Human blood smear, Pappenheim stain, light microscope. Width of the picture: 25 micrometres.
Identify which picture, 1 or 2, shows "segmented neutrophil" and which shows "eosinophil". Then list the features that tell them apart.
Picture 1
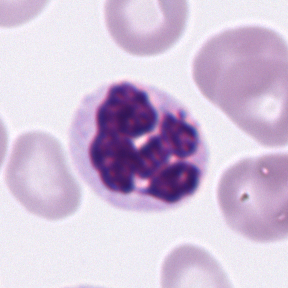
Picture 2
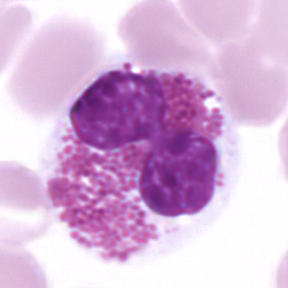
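In the first picture you have a segmented neutrophil; in the second, an eosinophil. Let's begin with the cytoplasm, where they part most plainly: the eosinophil's is packed with coarse reddish-pink granules, round and fairly even in size, most crowded in the lower left part of the cell. The neutrophil's cytoplasm, by contrast, is pale pinkish-lilac, with no coarse orange-red granules and no vacuoles.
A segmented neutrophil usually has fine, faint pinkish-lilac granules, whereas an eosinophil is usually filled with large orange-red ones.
Now look at the eosinophil's nucleus: it has two lobes, and its chromatin stains dark purple.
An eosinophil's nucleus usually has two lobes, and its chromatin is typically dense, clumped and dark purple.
The neutrophil's chromatin is dark purple as well, and coarsely clumped, with no nucleoli visible, so chromatin colour alone won't tell these two apart. The neutrophil measures about 13 by 11 micrometres, and its nucleus, about 11 by 9 micrometres, fills about 60% of the cell's area. As for outlines, the neutrophil's is smooth, without surface projections, and the eosinophil's is roughly round.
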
